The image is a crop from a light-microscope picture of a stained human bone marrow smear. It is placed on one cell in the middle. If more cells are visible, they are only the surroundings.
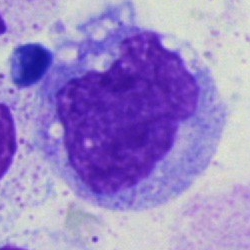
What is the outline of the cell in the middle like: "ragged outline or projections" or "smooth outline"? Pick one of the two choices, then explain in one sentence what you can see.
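Ragged outline or projections. The cell outline is ragged and irregular along its top edge.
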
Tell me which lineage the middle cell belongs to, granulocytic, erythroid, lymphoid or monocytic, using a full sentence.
Lineage field for the centered cell should read monocytic.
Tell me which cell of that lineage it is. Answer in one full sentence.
The cell positioned in the middle of the field is a monocyte.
